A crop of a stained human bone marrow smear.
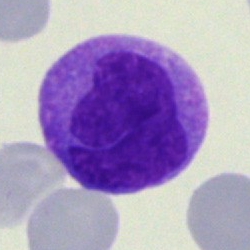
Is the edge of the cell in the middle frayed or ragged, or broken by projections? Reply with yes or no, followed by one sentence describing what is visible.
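No. The cell outline is round and smooth.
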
